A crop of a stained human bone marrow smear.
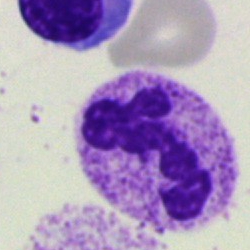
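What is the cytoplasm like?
It is abundant and pale lilac.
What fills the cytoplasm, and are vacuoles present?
Fine violet granules fill it evenly, and no vacuoles are seen.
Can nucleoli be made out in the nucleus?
No nucleoli are visible.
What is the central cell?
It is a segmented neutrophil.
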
